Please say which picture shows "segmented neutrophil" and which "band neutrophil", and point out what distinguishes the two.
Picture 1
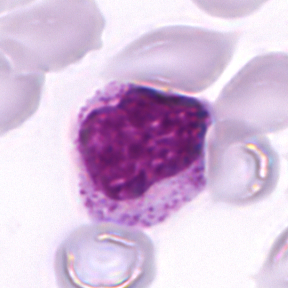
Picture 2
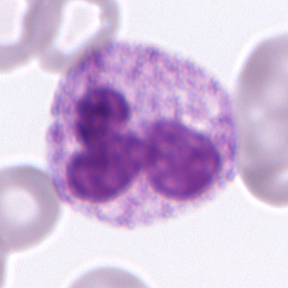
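Of the two, the band neutrophil appears in picture 1 and the segmented neutrophil in picture 2. In the band neutrophil the nucleus is a single unsegmented mass. It lies in pale pinkish-lilac cytoplasm that has fine purple granules scattered through it and no vacuoles. The segmented neutrophil has a dark purple nucleus in which no nucleoli can be seen.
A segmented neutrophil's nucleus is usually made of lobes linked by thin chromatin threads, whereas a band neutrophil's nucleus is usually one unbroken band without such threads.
The outlines differ: the band neutrophil's edge is irregular and speckled with granules at the margin, while the segmented neutrophil's outline is roughly round.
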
